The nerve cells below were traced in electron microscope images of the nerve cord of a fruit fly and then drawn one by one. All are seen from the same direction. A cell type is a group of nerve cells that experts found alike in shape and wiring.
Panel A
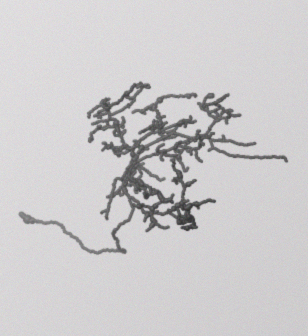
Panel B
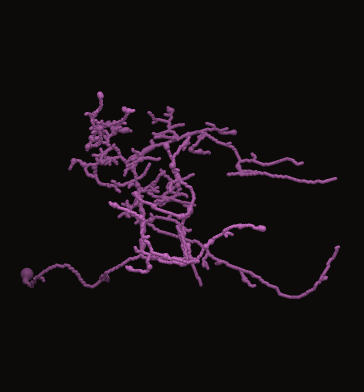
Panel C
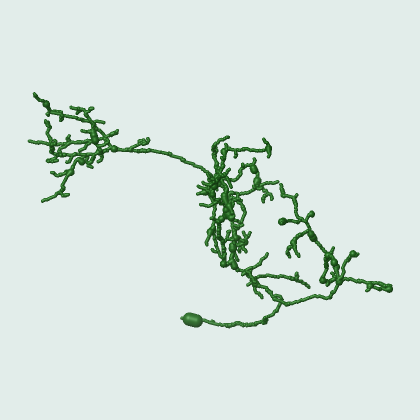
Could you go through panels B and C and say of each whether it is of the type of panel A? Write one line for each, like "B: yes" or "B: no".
B: yes
C: no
